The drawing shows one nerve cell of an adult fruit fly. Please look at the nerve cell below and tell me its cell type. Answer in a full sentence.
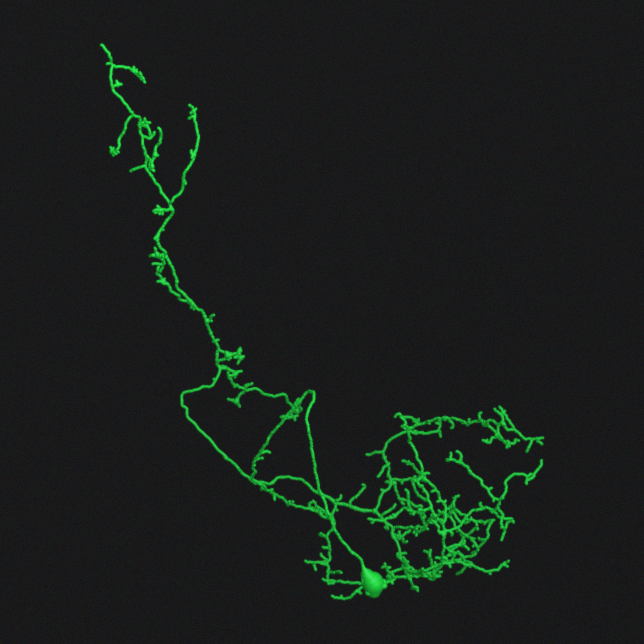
The cell type is LHPV6a1.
